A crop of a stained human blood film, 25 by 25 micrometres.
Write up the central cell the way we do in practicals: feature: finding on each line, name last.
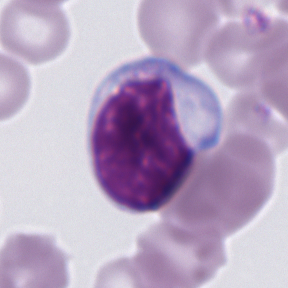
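Chromatin: dark purple, coarsely clumped
Nucleoli: none seen in the nucleus
Cytoplasm: pale, almost clear blue
Granules: no coarse granules in the cytoplasm
Name: large granular lymphocyte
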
